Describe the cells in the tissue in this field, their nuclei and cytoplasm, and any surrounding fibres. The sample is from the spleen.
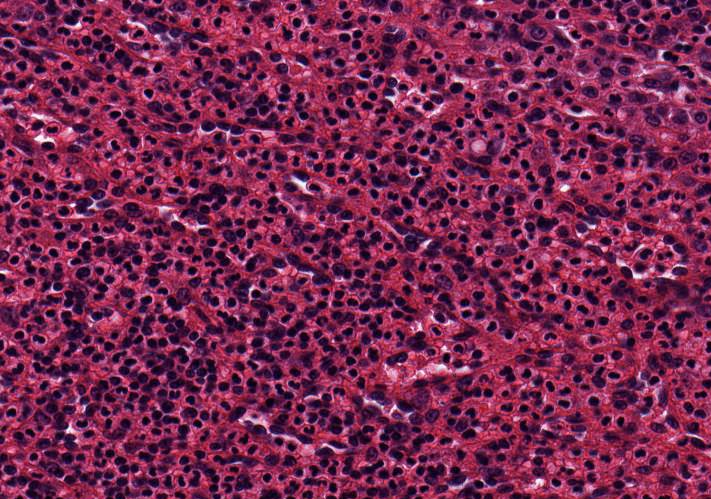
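A solid sheet of closely packed cells fills the whole field, without glands or lumens. Fat cells are absent. Only fine, thin pink strands run between the cells, never broad collagen bands, and small, narrow white clefts lie scattered among them throughout.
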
